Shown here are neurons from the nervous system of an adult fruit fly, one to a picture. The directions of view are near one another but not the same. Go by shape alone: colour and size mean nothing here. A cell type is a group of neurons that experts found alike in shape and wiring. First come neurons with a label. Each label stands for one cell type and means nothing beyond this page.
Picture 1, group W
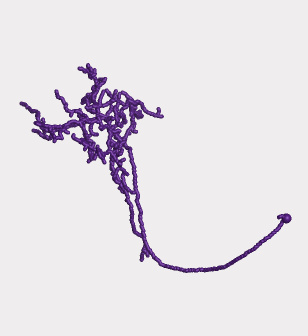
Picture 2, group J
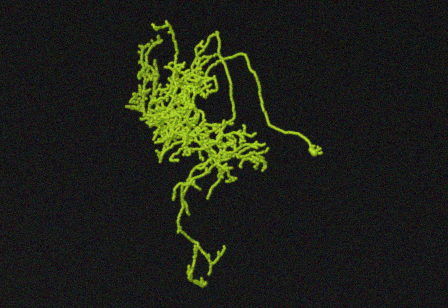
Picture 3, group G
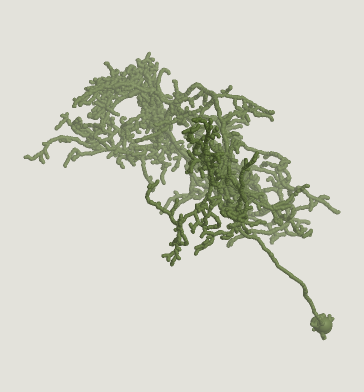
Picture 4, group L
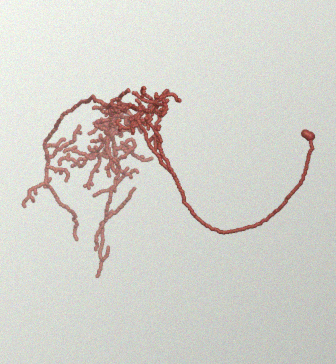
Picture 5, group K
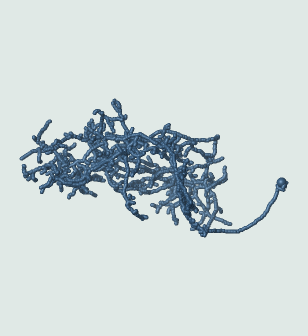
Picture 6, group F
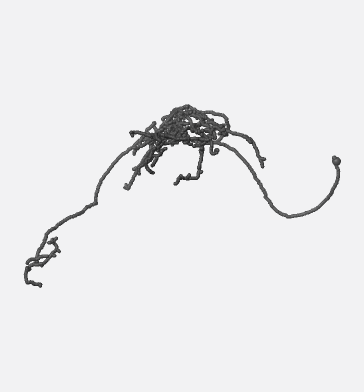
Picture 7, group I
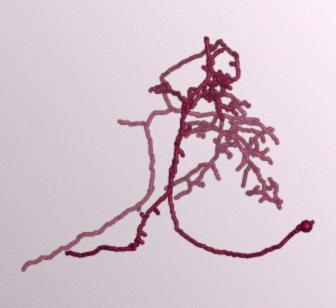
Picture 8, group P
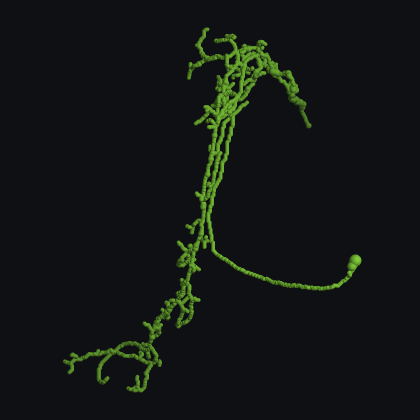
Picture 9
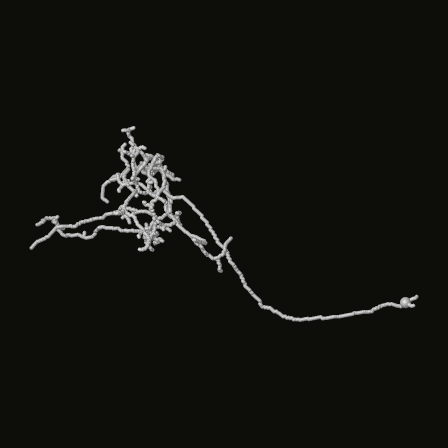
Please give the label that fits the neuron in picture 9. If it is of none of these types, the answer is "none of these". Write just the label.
group W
